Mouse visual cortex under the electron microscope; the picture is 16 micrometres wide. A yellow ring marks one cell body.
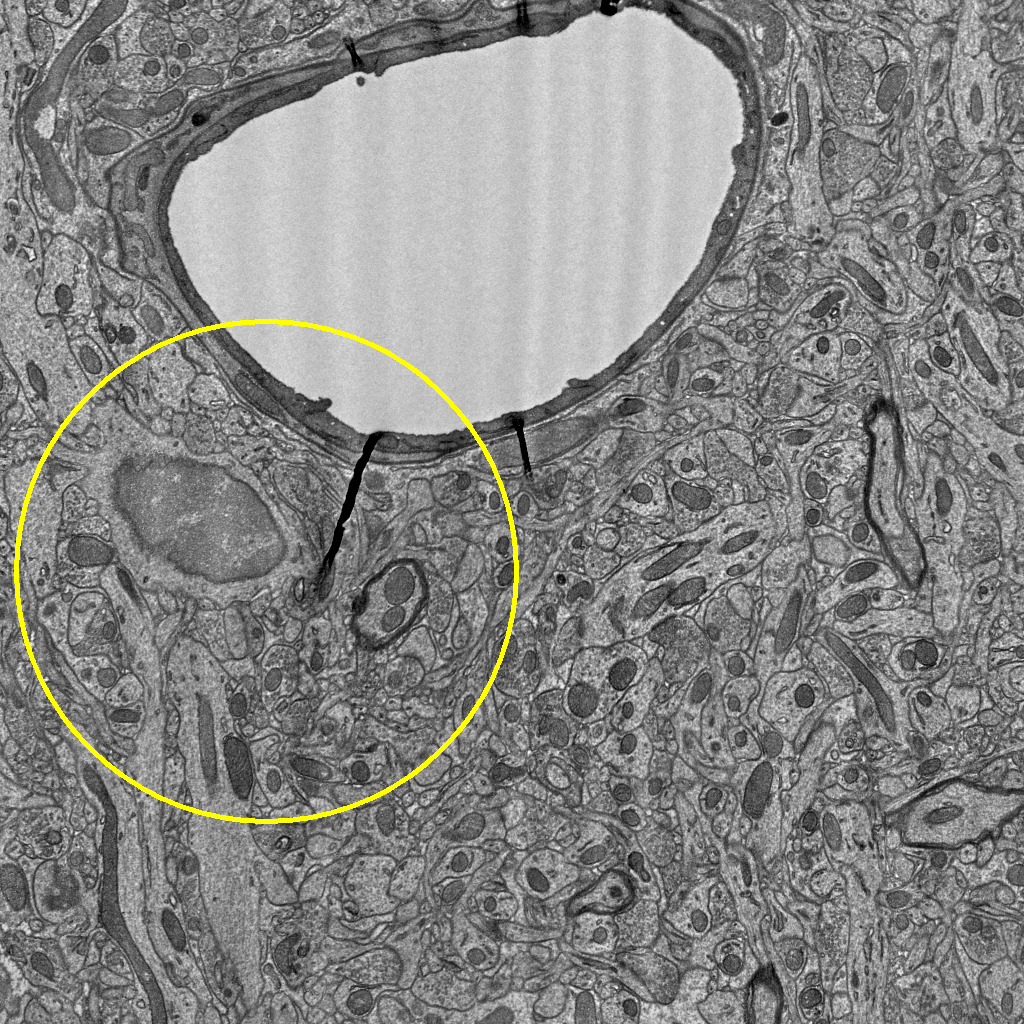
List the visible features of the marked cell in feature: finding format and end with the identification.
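Nucleus: whole, an elongated oval lying roughly horizontally.
Outline: smooth, no deep folds or clefts.
Nucleolus: none seen in this section.
Rough endoplasmic reticulum: no stacks visible in the cytoplasm.
Name: microglial cell.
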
